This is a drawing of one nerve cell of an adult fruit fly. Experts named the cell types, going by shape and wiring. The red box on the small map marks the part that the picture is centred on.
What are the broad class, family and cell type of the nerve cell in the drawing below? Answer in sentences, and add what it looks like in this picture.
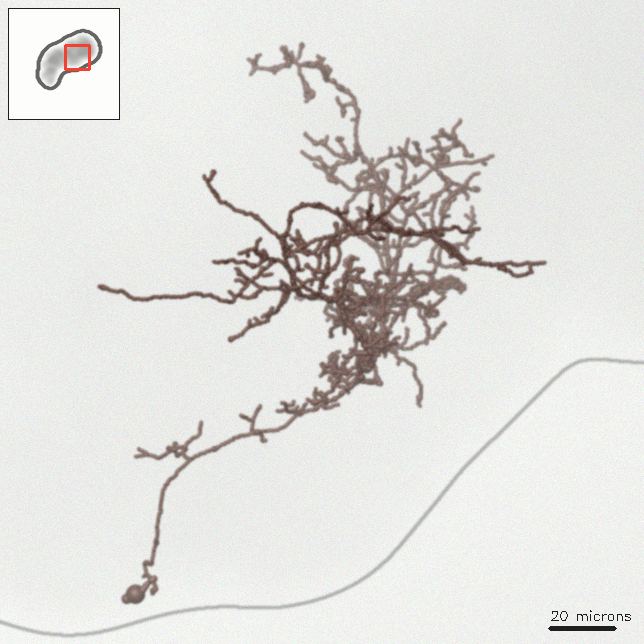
Its broad class is central-brain intrinsic neuron. Its family is hemilineage DL2_dorsal. The cell type is SMP185. Its cell body lies at the lower left of the picture. By the scale bar it is about 170 microns tall in this view. More than a hundred branch ends can be seen.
